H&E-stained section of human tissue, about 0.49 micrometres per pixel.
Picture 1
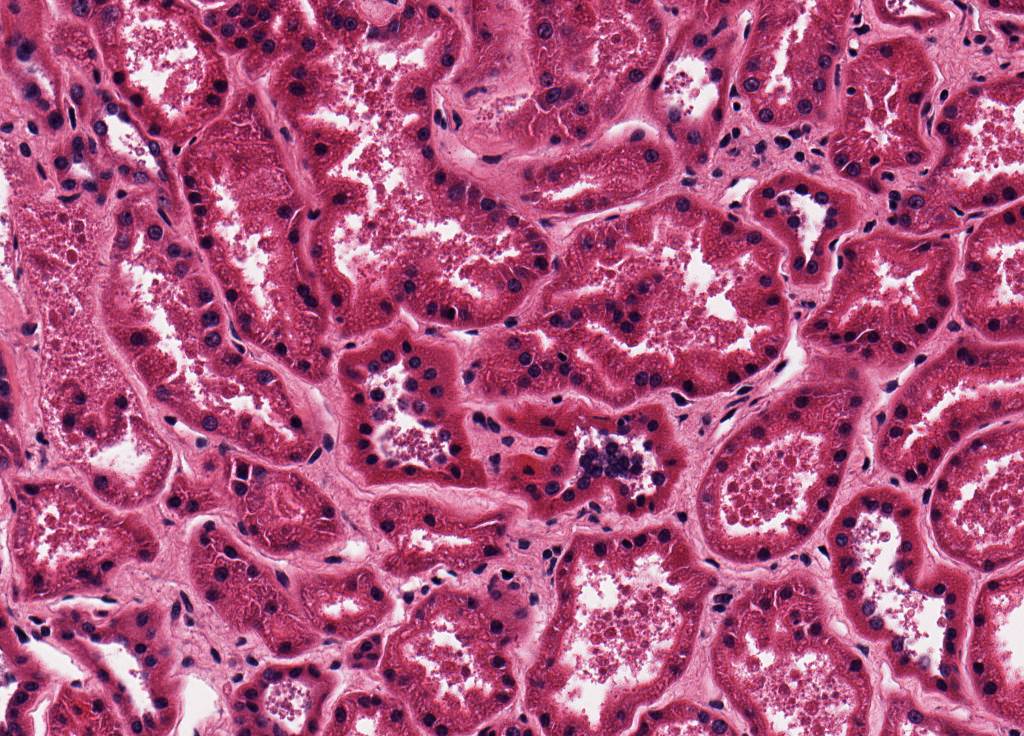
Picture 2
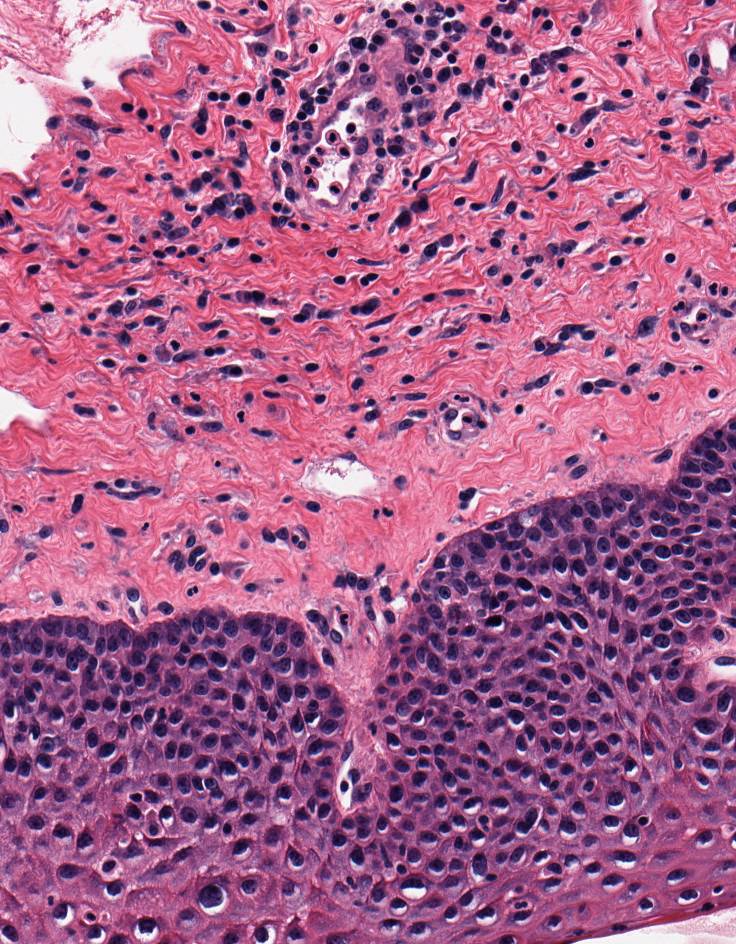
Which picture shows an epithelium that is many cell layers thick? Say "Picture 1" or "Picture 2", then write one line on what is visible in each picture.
Picture 2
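In picture 1: Each tubule is lined by a single layer of cuboidal to low columnar epithelial cells.
In picture 2: Stratified squamous epithelium fills the lower part of the field and fibrous stroma fills the upper part.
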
